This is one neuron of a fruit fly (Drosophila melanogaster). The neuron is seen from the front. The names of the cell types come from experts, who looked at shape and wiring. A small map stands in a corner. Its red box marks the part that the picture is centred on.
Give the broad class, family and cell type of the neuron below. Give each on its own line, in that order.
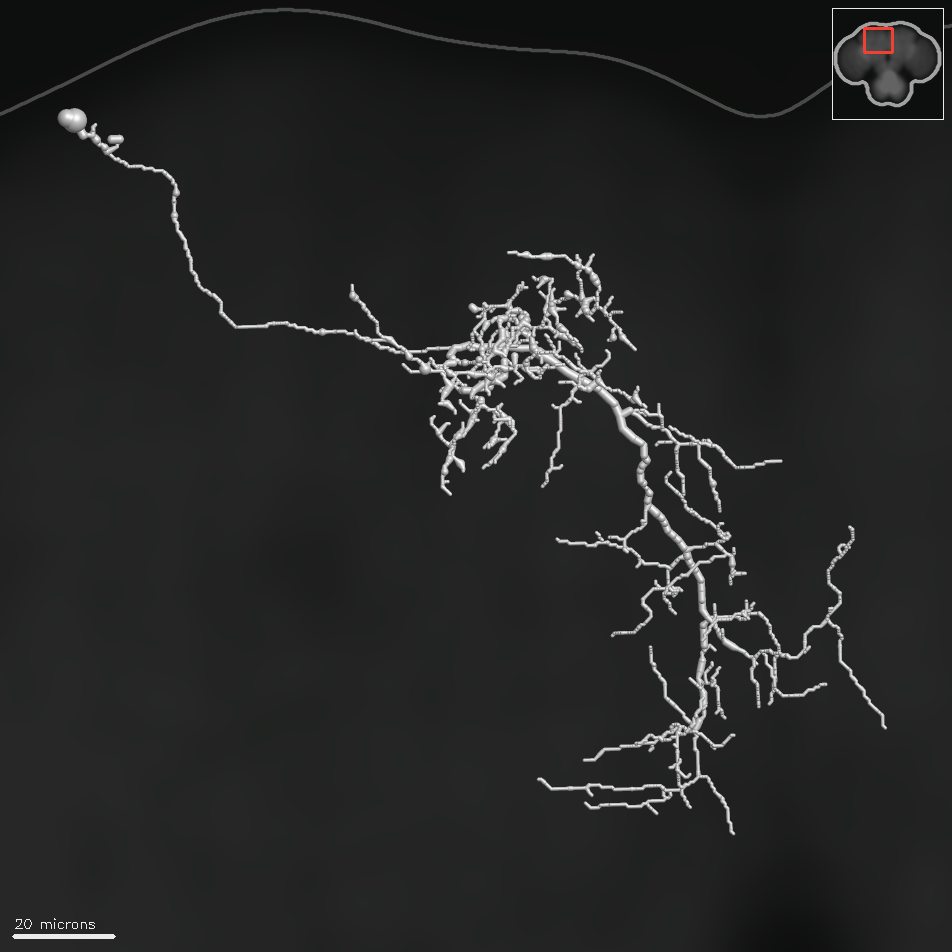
central-brain intrinsic neuron
hemilineage VLPd&p1_posterior
SMP597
